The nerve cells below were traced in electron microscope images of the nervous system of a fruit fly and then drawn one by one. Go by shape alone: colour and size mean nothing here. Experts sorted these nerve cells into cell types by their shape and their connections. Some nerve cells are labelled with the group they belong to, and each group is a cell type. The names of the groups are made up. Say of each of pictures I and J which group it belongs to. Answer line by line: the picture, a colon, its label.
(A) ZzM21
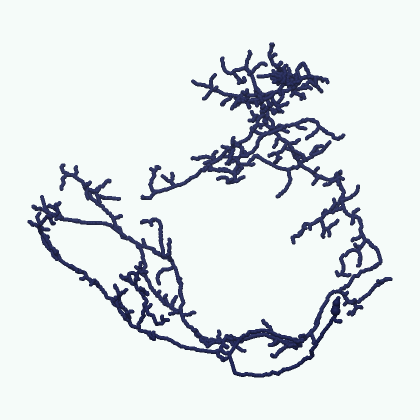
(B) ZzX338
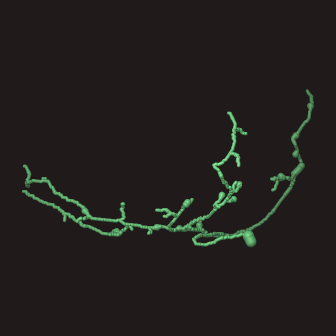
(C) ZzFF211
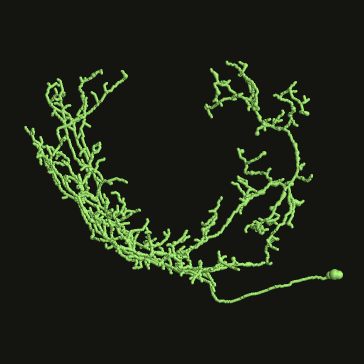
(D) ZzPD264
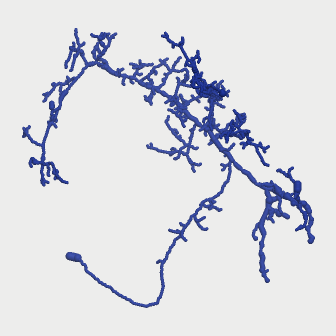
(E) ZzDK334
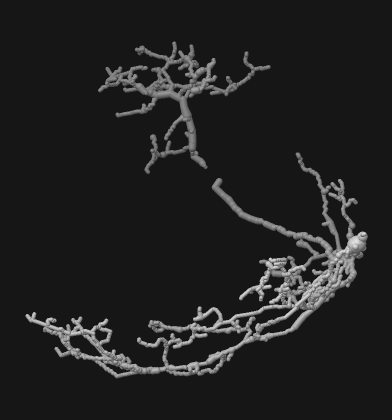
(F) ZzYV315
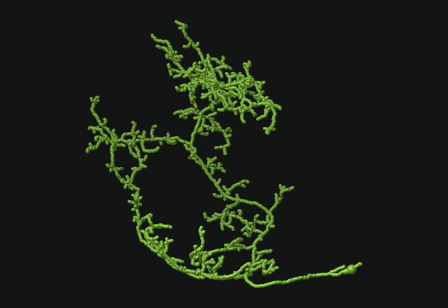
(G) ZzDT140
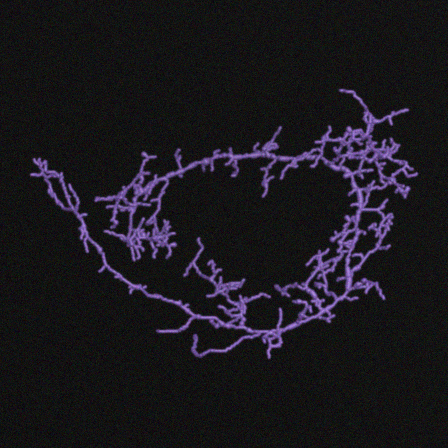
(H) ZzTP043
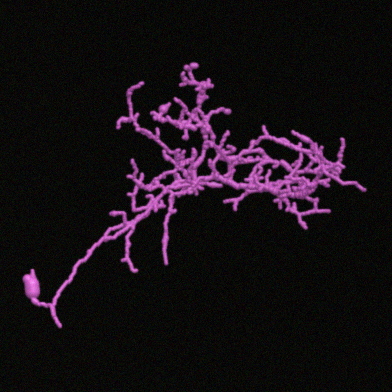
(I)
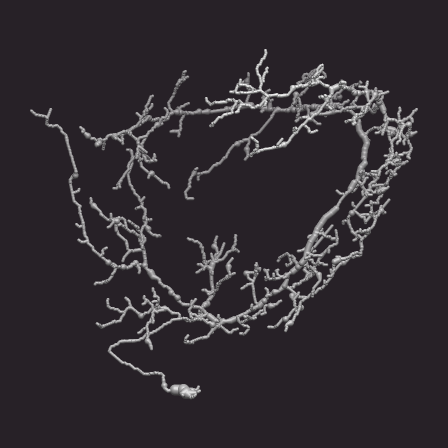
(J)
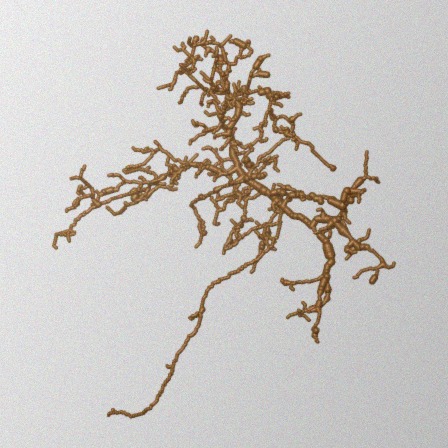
I: ZzDT140
J: ZzPD264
